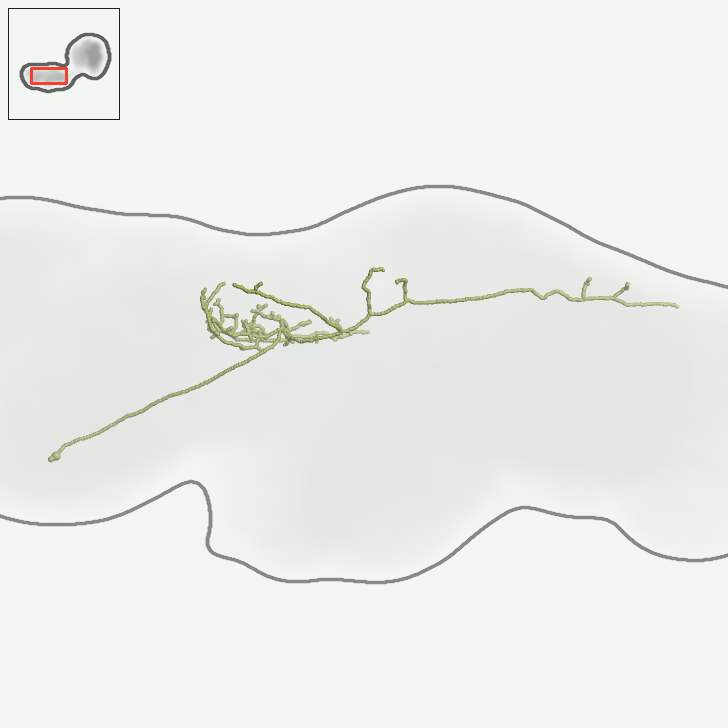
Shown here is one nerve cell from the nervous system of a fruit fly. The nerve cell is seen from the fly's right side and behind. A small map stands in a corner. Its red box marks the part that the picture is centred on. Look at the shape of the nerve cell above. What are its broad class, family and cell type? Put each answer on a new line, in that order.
nerve-cord intrinsic neuron
hemilineage 08B
IN08B088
